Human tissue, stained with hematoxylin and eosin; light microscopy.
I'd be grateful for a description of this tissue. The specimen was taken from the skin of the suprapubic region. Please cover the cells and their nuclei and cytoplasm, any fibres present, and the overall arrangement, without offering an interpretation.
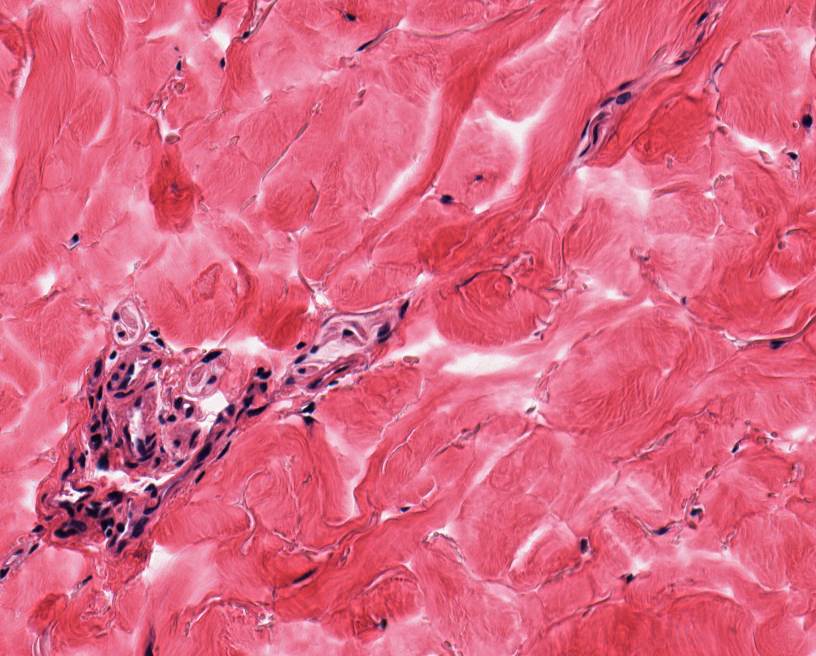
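Look first at how closely the muscle fibres are packed: they fill almost the whole field, cut mostly transversely or obliquely. Each fibre profile is polygonal, and the size changes from one fibre to the next. Nuclei are few; the ones you can find are small, dark and flattened at the fibre edges. Notice the deep pink cytoplasm with its fine fibrillar texture.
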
